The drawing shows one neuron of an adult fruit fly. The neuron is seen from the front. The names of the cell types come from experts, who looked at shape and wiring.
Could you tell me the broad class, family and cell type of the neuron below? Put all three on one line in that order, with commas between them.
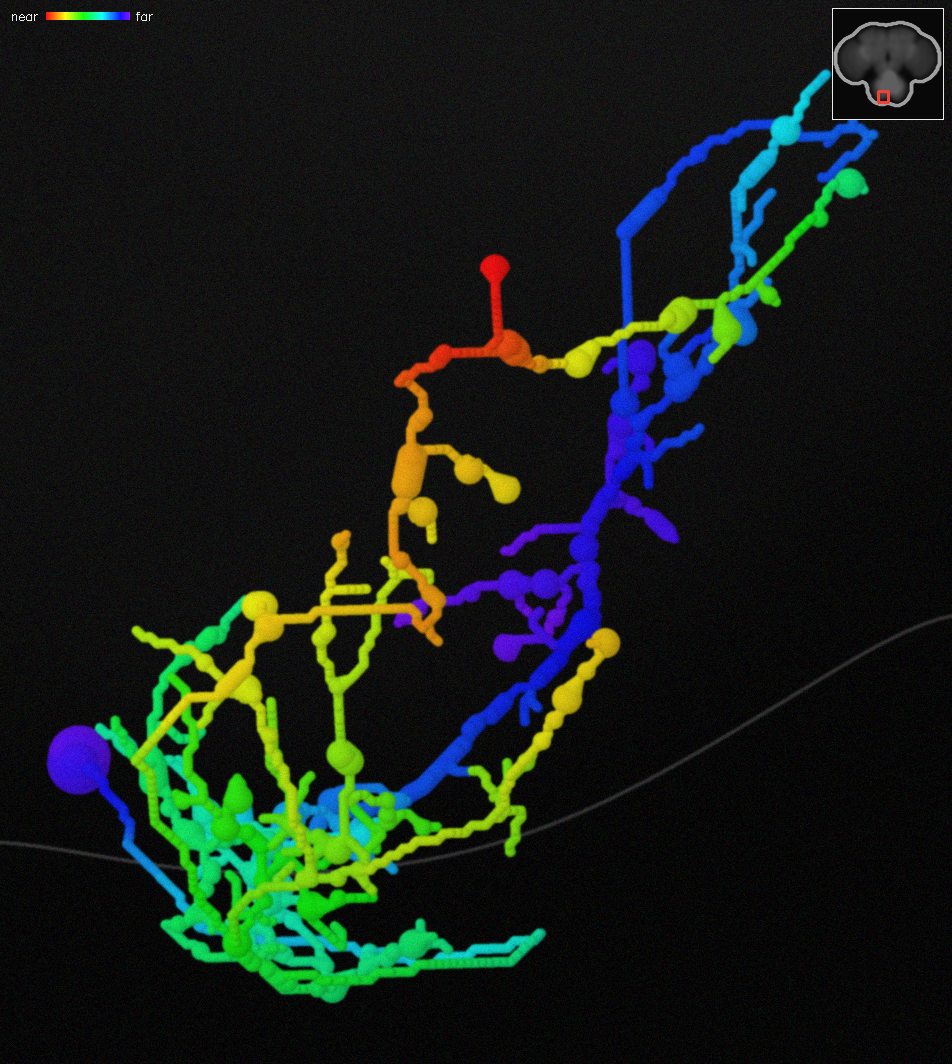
nerve-cord intrinsic neuron, hemilineage 01B, IN01B037_a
